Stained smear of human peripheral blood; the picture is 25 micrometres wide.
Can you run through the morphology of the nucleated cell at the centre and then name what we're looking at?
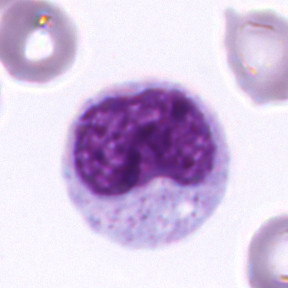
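Bean-shaped, the nucleus measures about 12 by 9 micrometres and has its indentation on the lower side. Most of the cytoplasm lies below the nucleus and holds fine, scattered purple granules. A small pale clear spot sits in the cytoplasm right of centre. The cell is a metamyelocyte.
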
